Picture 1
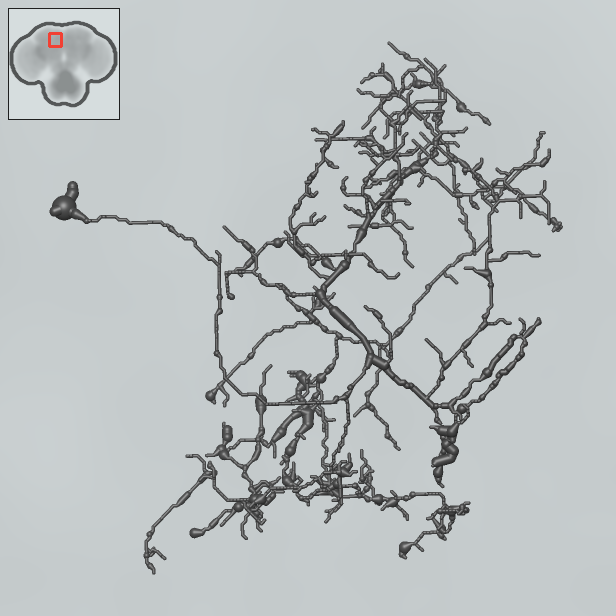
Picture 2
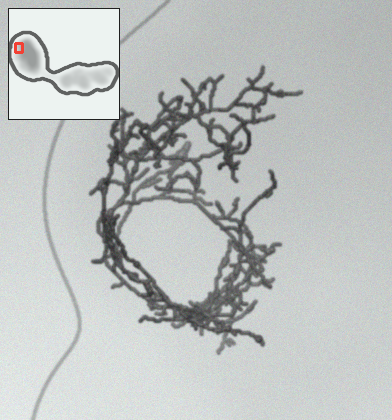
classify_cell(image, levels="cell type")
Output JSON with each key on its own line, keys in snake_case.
{
 "cell_type": "CRE043_d"
}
